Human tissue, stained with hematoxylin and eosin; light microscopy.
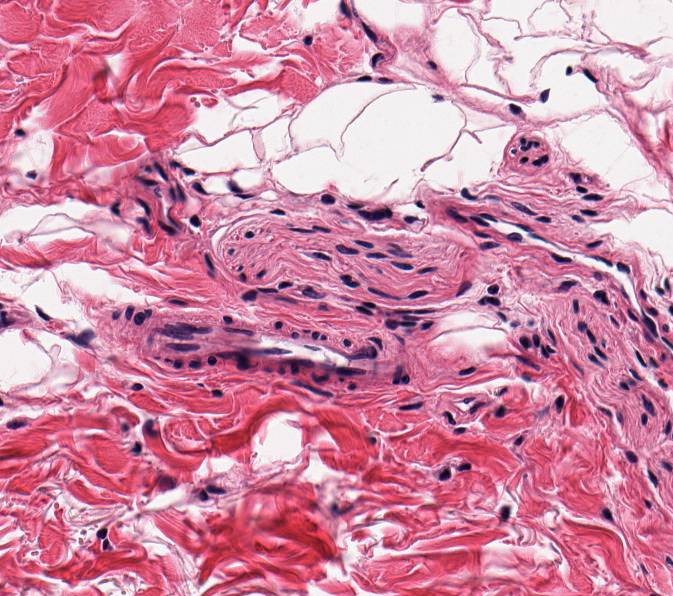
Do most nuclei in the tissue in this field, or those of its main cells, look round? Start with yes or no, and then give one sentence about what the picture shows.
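No. The nuclei throughout are small, dark blue-purple and mostly elongated or spindle-shaped.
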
